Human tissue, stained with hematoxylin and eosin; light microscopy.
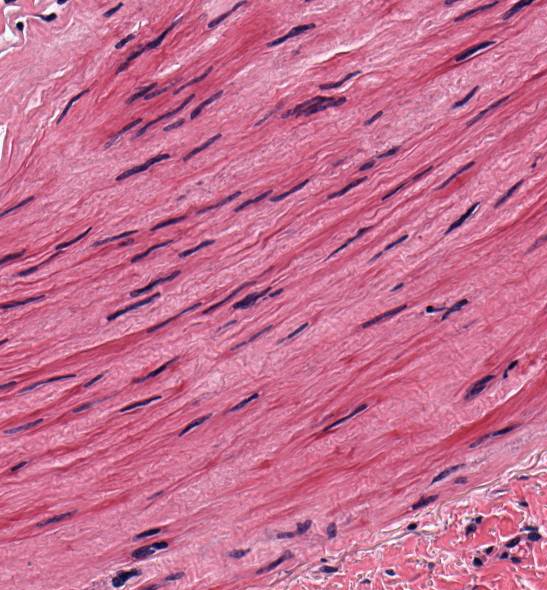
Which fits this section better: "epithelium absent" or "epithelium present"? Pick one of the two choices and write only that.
Epithelium absent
